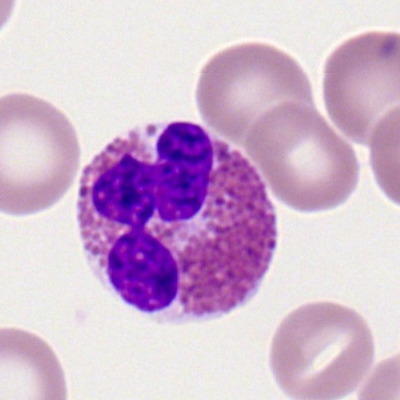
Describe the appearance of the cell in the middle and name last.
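Three lobes make up the nucleus, and they lie mostly in the left half of the cell. The cytoplasm is packed with orange-pink granules that are similar in size to one another. The cell is an eosinophil.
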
